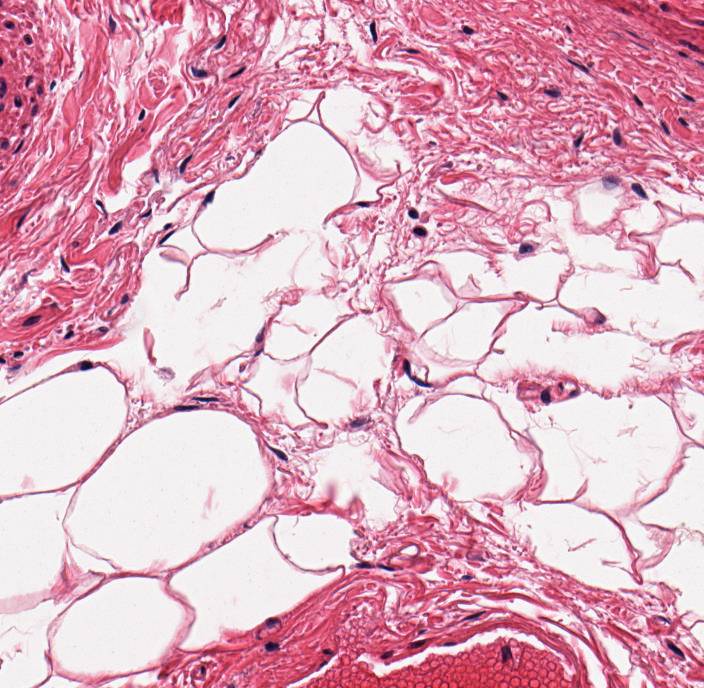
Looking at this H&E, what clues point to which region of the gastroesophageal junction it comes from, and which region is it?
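Tissue in field: fat. Mature adipocytes, large clear spaces outlined by thin pink membranes, fill centre and lower left. Adipocyte nuclei few, flat, pressed against cell edge.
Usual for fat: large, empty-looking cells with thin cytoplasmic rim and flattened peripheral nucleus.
Top of field: dense pink collagen bundles, dark spindle-shaped fibroblast nuclei scattered through them.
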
